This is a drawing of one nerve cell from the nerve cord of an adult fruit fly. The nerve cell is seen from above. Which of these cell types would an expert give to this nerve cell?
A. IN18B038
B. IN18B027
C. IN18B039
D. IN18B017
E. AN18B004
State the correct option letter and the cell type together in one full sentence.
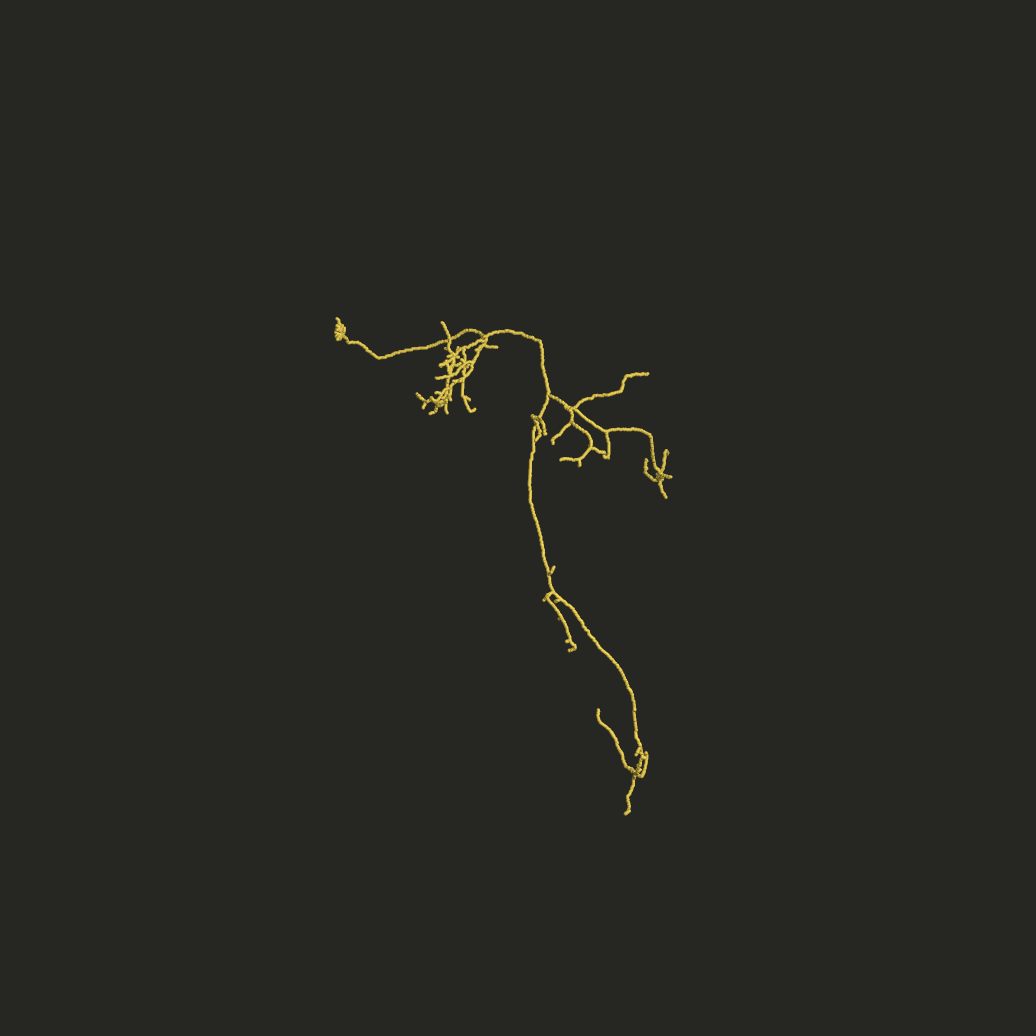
What option C names, IN18B039, is the cell type of the nerve cell.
